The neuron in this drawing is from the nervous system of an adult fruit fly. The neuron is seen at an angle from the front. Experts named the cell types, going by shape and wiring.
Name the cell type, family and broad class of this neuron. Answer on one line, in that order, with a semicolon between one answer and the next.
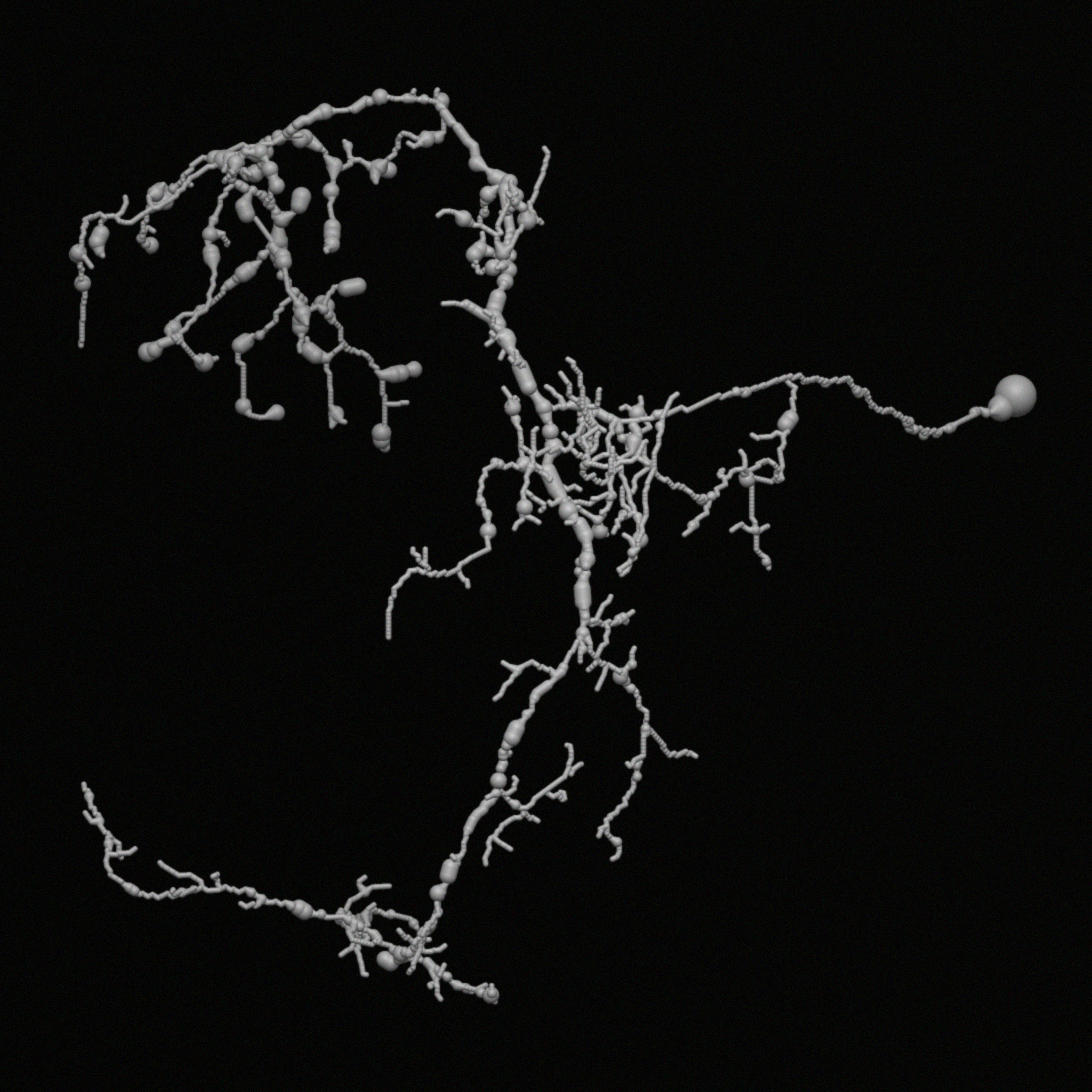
IN03A055; hemilineage 03A; nerve-cord intrinsic neuron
